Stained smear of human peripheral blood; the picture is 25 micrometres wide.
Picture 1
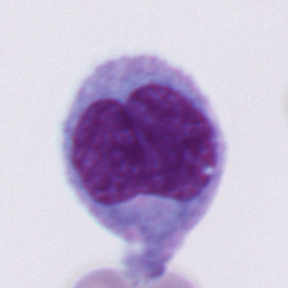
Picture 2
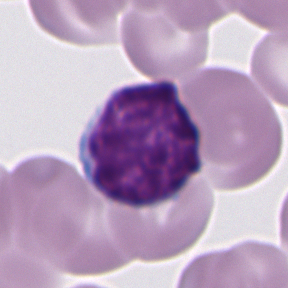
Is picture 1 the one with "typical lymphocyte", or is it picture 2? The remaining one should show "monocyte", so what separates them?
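You'll find the monocyte in picture 1 and the typical lymphocyte in picture 2. The monocyte has an oval outline with a slightly ragged edge, and a narrow tail of cytoplasm runs down from its bottom to touch red cells at the bottom edge of the picture. Its nucleus is about 12 micrometres across and fills about 60% of the cell's area.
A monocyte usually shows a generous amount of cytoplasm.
That cytoplasm is pale greyish-lilac, with only a faint, fine granularity.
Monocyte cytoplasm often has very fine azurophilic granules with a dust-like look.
The lymphocyte is about 11 micrometres across, its nucleus about 11 by 10 micrometres, and its outline is angular, with several straight-edged sides, rather than smoothly round.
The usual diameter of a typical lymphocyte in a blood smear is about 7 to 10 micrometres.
Its cytoplasm shows only as a thin pale blue sliver along the left edge, with no granules.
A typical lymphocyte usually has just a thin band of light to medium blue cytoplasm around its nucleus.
No nucleolus can be seen in it.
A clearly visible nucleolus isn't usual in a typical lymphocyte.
Side by side, then: the monocyte's cytoplasm is greyish-lilac and faintly granular, while the lymphocyte shows only a thin pale blue sliver without granules, and the monocyte's outline is oval with a tail where the lymphocyte's is angular.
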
